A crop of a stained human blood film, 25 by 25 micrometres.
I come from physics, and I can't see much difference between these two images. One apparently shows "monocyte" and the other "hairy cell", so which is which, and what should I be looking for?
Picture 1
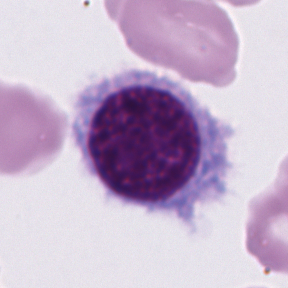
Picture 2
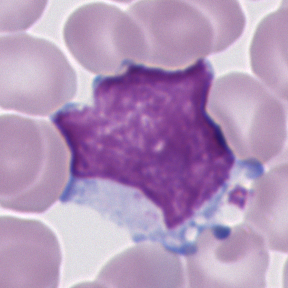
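Sorting the two pictures: picture 1 is the hairy cell, picture 2 the monocyte. Border: in the hairy cell it is ragged, with fine hair-like projections along most of its edge.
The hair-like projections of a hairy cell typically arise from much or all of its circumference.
Nucleus: the hairy cell's is round in outline, about 10 micrometres across, and fills about 60% of the cell's area; the monocyte's fills most of the cell and has an angular outline with several pointed corners. Chromatin: in the hairy cell it is dark purple and clumped, with small paler spaces between the clumps. Nucleolus: none distinct in the monocyte.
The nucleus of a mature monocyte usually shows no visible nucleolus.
Vacuoles: the monocyte holds small clear vacuoles in its cytoplasm at the lower right, while the hairy cell's cytoplasm contains no clear vacuoles.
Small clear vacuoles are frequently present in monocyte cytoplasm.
Cytoplasm colour and granules: the hairy cell's cytoplasm is pale blue-grey, with no distinct granules seen.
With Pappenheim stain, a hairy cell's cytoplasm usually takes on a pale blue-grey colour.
Surroundings: only red cells lie around the hairy cell, with no other nucleated cell nearby.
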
